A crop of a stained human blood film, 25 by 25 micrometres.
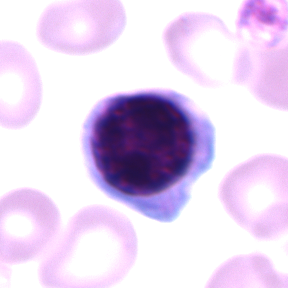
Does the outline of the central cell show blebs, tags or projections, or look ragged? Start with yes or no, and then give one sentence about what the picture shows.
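Yes. The cell outline has an angular bulge at the lower right.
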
